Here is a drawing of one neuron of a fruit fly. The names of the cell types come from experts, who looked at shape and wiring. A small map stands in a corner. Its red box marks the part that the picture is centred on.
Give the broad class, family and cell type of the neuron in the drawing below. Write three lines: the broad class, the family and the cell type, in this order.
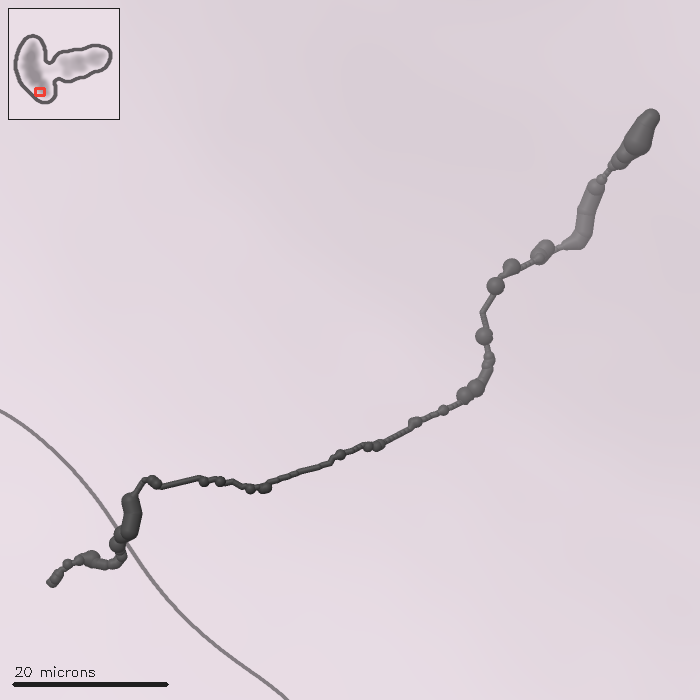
photoreceptor or other optic-lobe sensory neuron
class visual
R8p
